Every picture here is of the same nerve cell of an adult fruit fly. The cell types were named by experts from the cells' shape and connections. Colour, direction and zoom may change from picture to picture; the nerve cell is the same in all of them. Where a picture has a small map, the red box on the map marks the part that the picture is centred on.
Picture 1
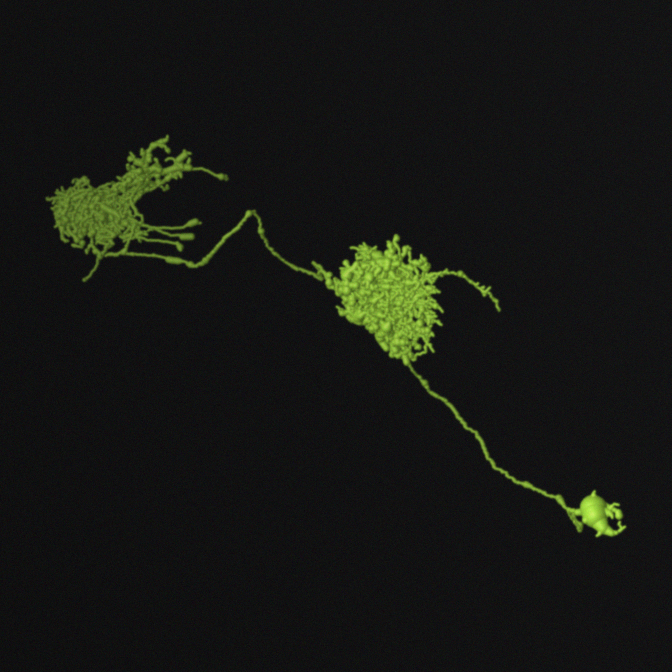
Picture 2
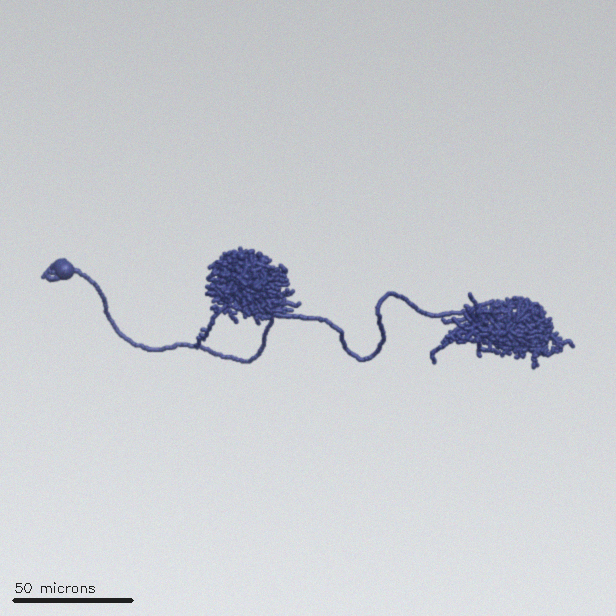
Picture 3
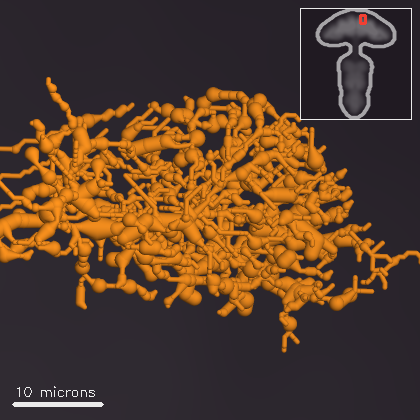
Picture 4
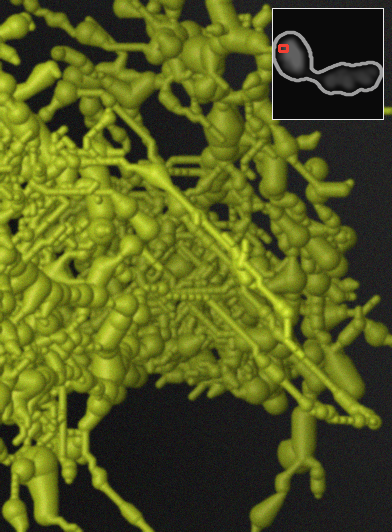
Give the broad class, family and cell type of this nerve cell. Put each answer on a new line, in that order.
central-brain intrinsic neuron
MBON
MBON09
